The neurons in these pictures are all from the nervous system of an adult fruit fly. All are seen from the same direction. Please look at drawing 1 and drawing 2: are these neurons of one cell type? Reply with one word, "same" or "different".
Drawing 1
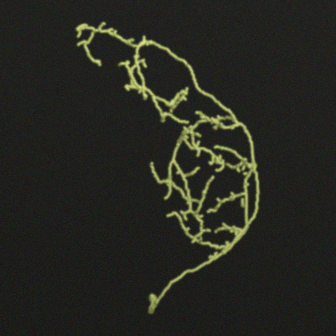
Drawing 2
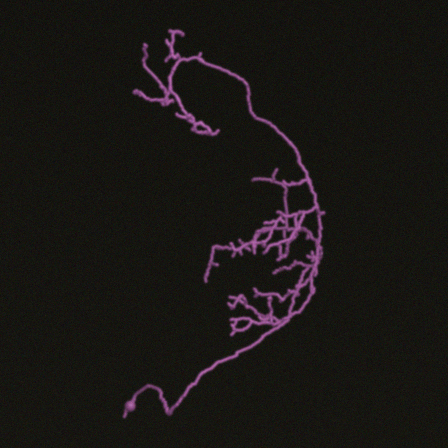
same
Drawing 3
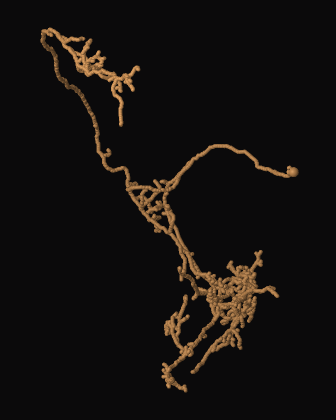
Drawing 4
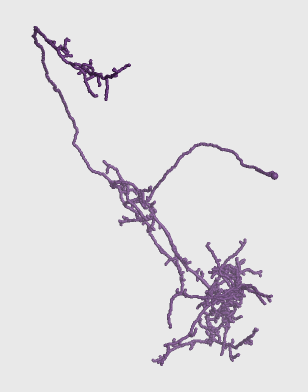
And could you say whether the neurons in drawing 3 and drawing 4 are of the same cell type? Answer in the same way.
same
